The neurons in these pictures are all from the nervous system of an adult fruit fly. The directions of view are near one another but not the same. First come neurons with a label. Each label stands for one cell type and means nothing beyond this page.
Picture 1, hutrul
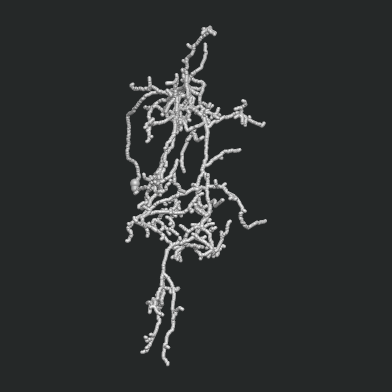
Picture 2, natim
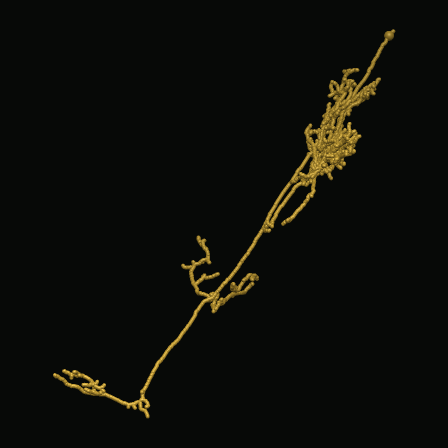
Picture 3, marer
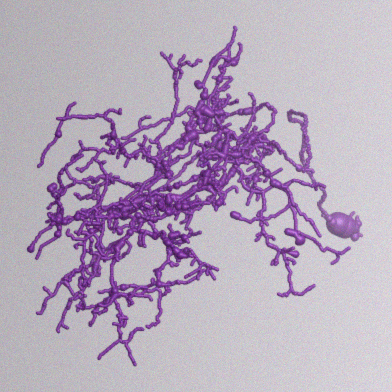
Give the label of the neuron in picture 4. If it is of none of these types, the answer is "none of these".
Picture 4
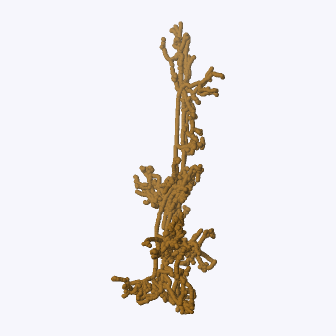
natim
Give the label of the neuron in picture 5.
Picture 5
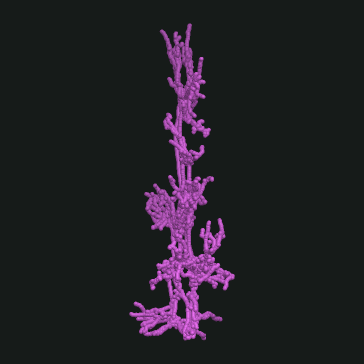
natim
